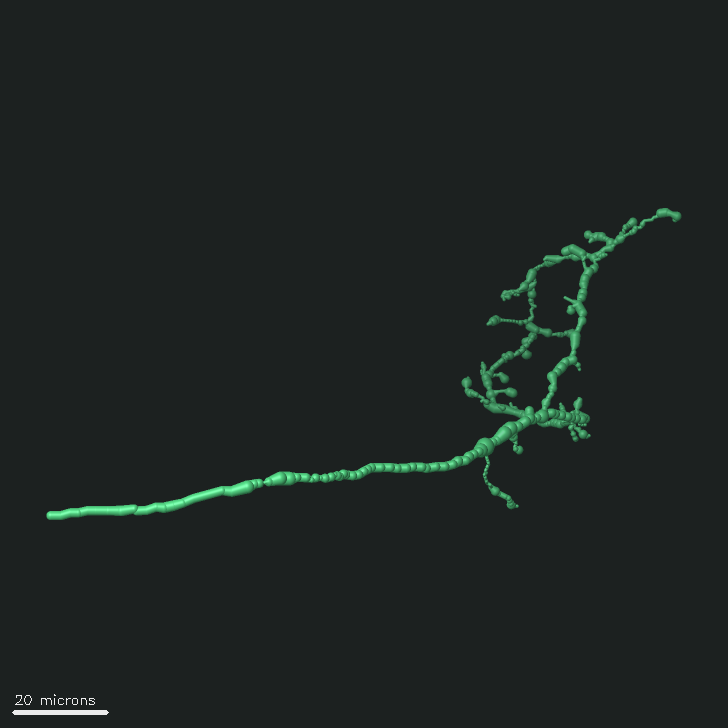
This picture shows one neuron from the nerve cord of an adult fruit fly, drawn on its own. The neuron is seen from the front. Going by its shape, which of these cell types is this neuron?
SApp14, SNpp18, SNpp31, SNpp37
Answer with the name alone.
SNpp37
